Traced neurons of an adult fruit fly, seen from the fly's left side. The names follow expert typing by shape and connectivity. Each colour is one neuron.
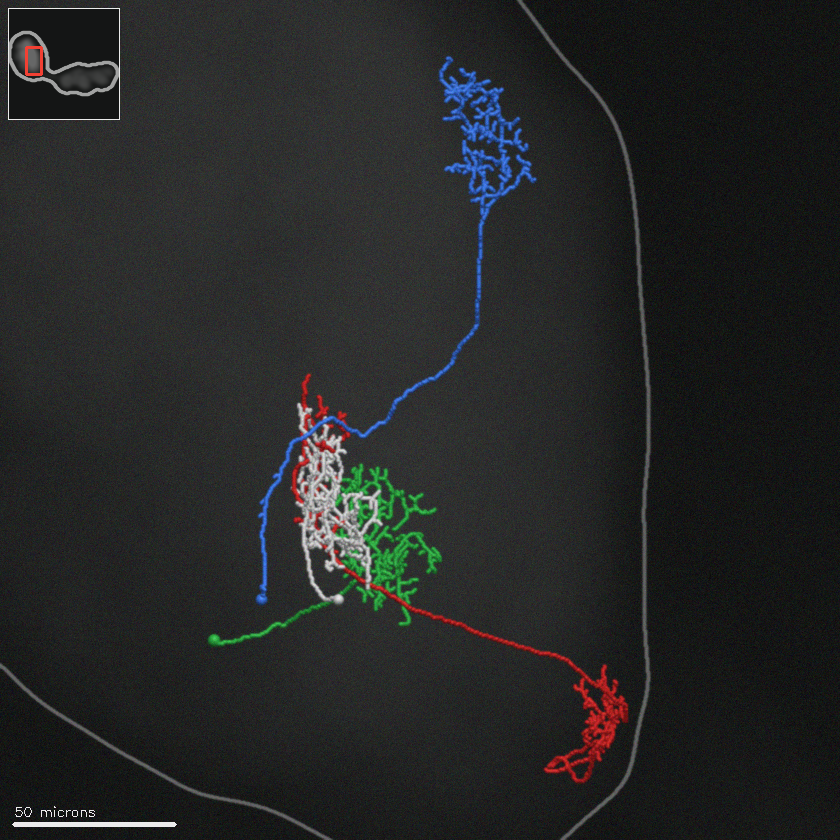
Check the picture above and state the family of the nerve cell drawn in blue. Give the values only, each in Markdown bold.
**Tm**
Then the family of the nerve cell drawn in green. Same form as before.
**Cm**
